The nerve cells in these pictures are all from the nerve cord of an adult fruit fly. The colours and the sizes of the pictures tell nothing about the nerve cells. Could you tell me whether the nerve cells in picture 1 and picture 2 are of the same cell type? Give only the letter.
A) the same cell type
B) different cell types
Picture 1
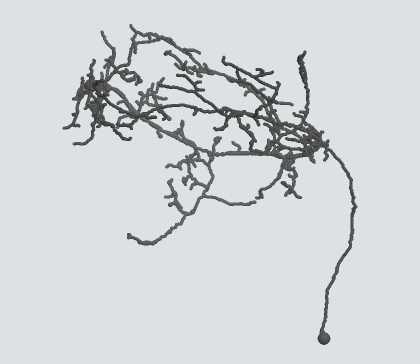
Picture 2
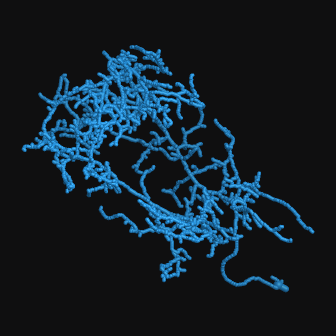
B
